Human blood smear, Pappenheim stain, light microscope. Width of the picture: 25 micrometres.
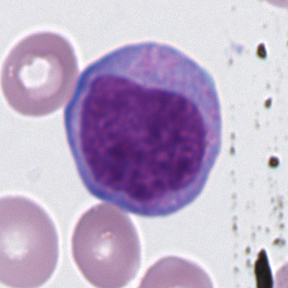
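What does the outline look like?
Roughly round and smooth, no projections, about 15 micrometres across.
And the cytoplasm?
Blue at the rim, paler lilac by the nucleus; a few fine pinkish-purple granules above the nucleus, no vacuoles.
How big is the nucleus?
About 12 by 11 micrometres, filling about 60% of the cell's area.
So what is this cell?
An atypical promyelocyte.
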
